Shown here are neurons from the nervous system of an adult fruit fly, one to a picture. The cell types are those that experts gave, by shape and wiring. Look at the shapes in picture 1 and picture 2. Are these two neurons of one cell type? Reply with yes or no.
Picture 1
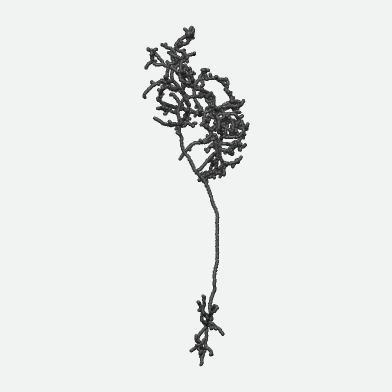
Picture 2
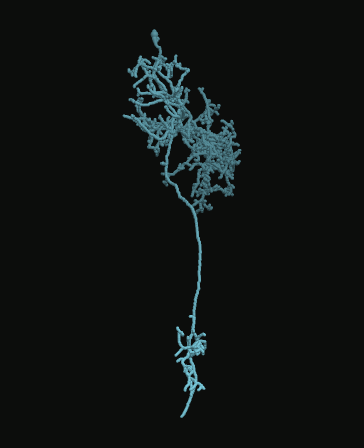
yes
